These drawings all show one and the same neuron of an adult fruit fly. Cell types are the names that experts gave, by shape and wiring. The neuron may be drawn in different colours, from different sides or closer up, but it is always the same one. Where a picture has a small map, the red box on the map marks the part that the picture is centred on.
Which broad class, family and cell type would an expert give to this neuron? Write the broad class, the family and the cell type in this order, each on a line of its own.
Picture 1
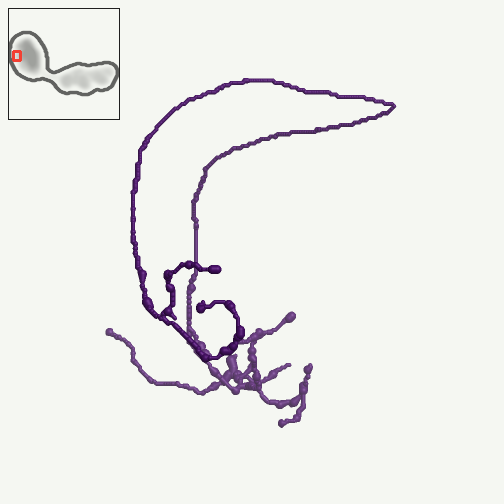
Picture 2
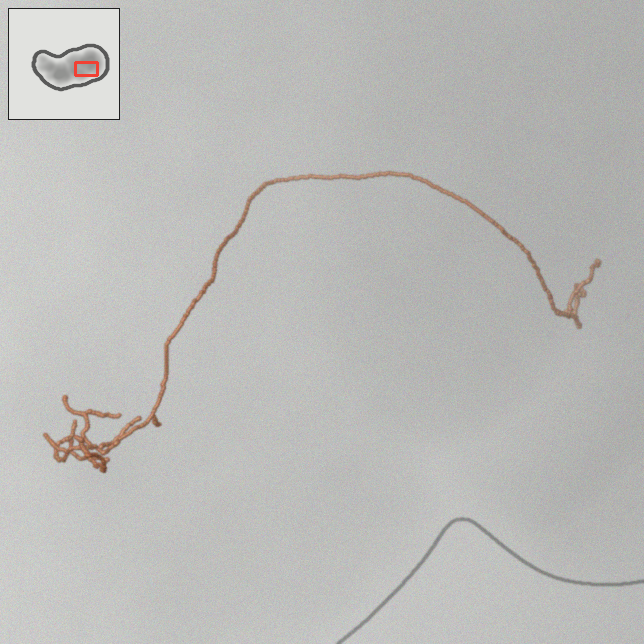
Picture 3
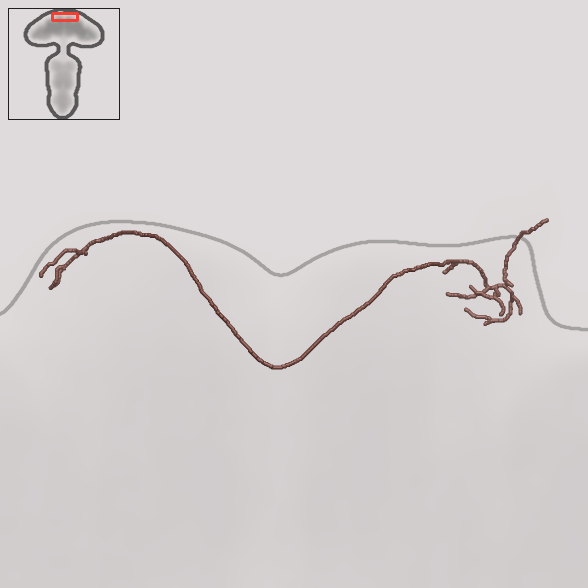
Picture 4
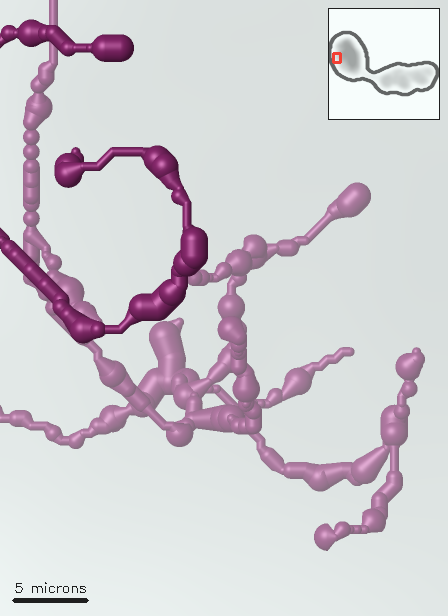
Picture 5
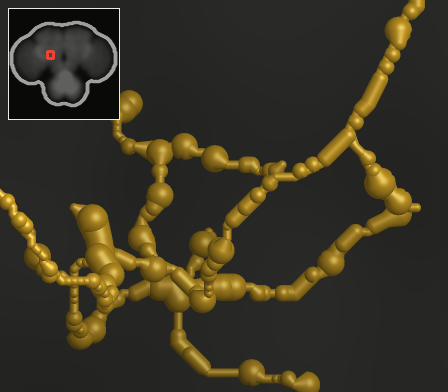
sensory neuron entering the brain
class olfactory
ORN_VA1v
